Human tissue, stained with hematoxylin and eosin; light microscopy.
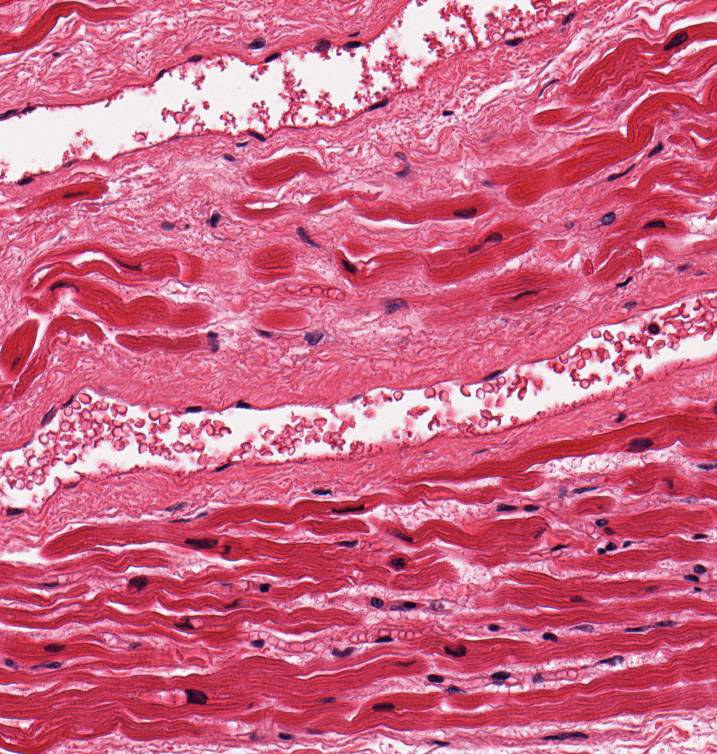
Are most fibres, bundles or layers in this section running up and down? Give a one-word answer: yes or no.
No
